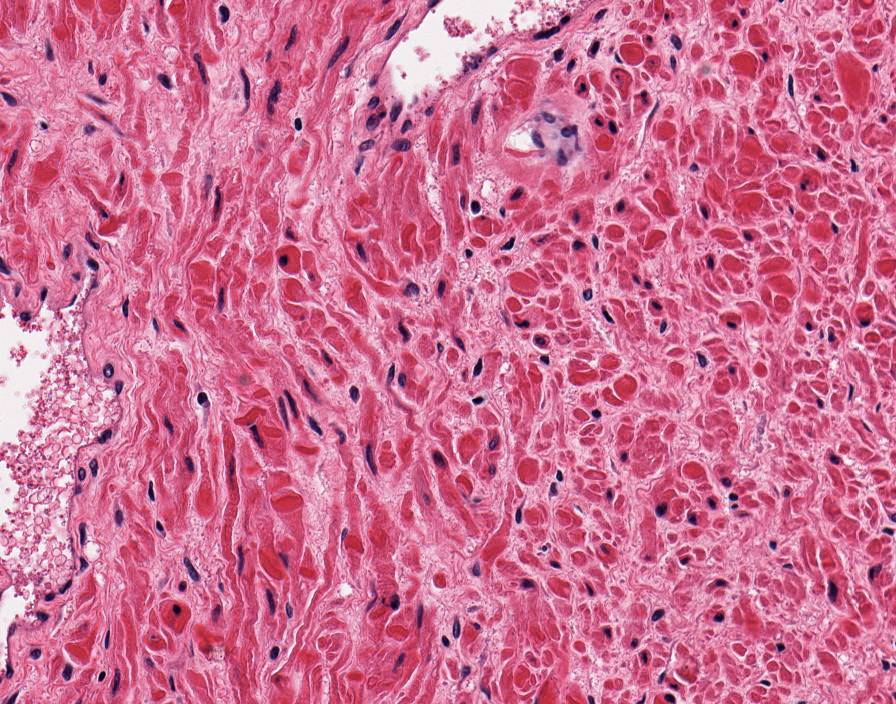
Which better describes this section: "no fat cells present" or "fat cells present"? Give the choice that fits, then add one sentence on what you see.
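No fat cells present. No fat cells are present anywhere in the field.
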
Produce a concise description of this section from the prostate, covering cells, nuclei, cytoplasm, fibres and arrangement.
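In the left half deep pink fibres run lengthwise; in the right half they are cut across. The cross-cut fibres appear as rounded deep pink profiles of clearly varying size. On the left, elongated dark nuclei lie parallel to the fibres.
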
